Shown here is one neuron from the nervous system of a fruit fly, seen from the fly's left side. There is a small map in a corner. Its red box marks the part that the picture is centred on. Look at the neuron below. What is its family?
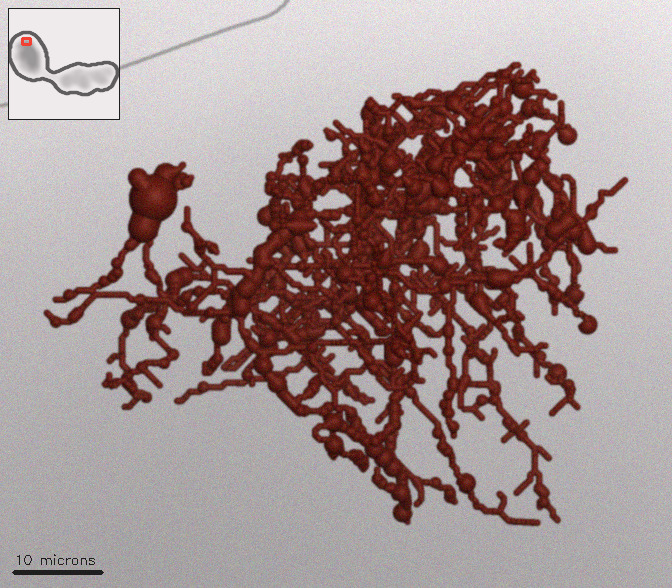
hemilineage LHd1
